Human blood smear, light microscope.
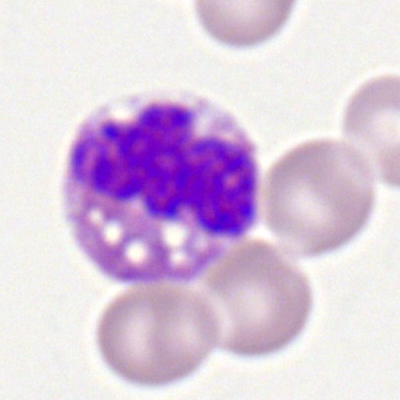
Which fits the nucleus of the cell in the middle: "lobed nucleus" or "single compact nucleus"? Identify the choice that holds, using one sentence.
This cell has a nucleus made up of distinct lobes.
